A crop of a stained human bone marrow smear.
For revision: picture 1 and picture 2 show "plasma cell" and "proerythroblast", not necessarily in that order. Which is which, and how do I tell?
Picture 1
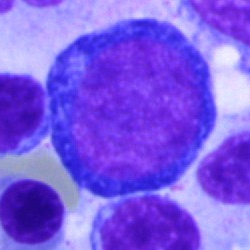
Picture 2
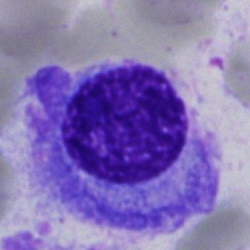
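Picture 2 shows a plasma cell; picture 1, a proerythroblast. The proerythroblast's outline is roughly round with a few slightly flattened, angular sides; the plasma cell's is irregular, with ragged, poorly defined edges. Proerythroblast chromatin is finely stippled, evenly spread and paler than in the neighbouring nuclei; plasma cell chromatin is dark purple and coarsely clumped, with no distinct nucleolus.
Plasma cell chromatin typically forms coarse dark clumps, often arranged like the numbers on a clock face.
In the proerythroblast the cytoplasm is a narrow deep blue rim encircling the whole nucleus, without distinct granules; in the plasma cell it is blue-violet.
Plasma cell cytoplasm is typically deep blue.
A darker purple rounded bulge lies at the upper left of the plasma cell, beside the nucleus.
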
